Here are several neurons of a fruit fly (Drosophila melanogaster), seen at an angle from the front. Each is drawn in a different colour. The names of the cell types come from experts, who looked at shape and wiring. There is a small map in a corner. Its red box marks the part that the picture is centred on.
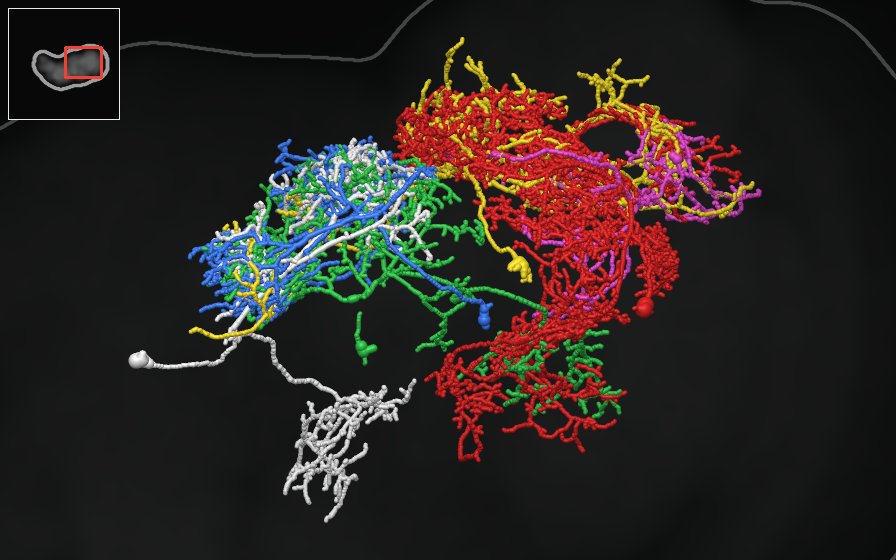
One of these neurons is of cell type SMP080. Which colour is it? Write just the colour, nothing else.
blue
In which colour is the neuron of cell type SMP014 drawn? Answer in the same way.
white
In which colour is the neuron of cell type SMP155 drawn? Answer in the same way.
yellow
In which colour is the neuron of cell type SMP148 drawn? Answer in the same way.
green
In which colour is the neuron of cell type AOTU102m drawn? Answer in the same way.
magenta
